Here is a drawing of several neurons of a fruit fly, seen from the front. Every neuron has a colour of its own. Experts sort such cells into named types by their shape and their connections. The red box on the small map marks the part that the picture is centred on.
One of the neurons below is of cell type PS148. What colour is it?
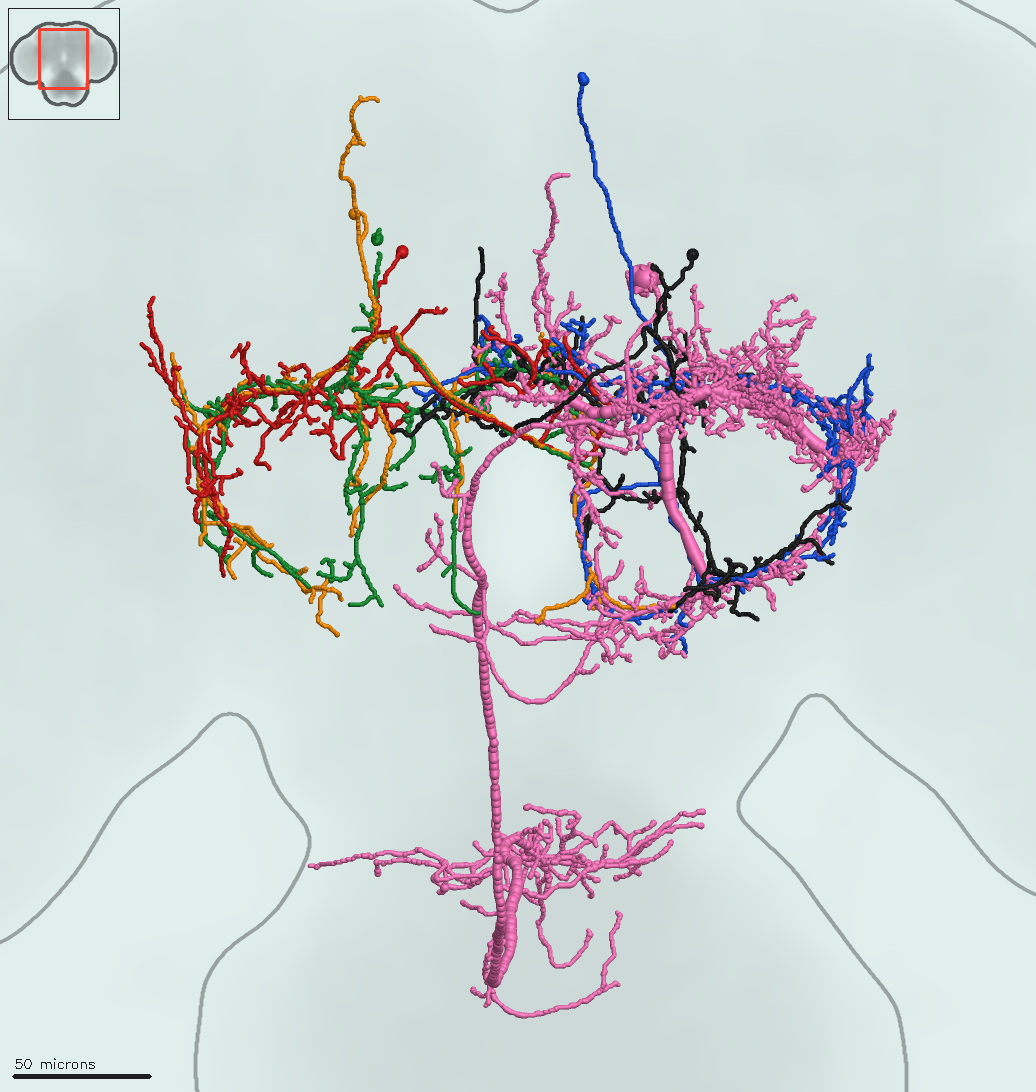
blue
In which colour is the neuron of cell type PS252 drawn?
red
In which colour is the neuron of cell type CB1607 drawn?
green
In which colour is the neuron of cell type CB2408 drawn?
black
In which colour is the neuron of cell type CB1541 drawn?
orange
